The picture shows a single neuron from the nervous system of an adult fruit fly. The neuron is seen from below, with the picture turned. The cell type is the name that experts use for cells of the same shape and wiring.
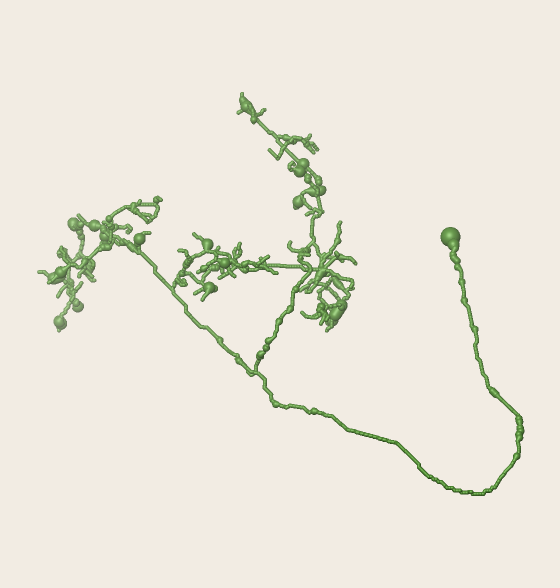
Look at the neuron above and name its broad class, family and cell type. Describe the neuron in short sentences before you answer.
Its cell body lies on the right of the picture. Dozens of branch ends can be seen. Its broad class is central-brain intrinsic neuron. The family is hemilineage VPNp&v1_posterior. It is of cell type LHPV2b3.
